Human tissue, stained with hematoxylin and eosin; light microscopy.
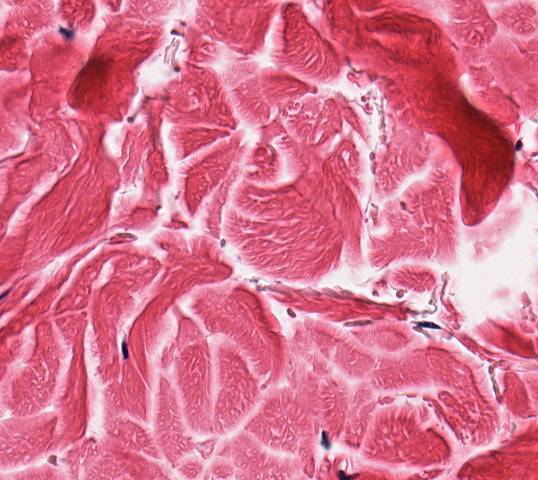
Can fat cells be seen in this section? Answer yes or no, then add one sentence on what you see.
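No. No fat cells are seen anywhere in the field.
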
